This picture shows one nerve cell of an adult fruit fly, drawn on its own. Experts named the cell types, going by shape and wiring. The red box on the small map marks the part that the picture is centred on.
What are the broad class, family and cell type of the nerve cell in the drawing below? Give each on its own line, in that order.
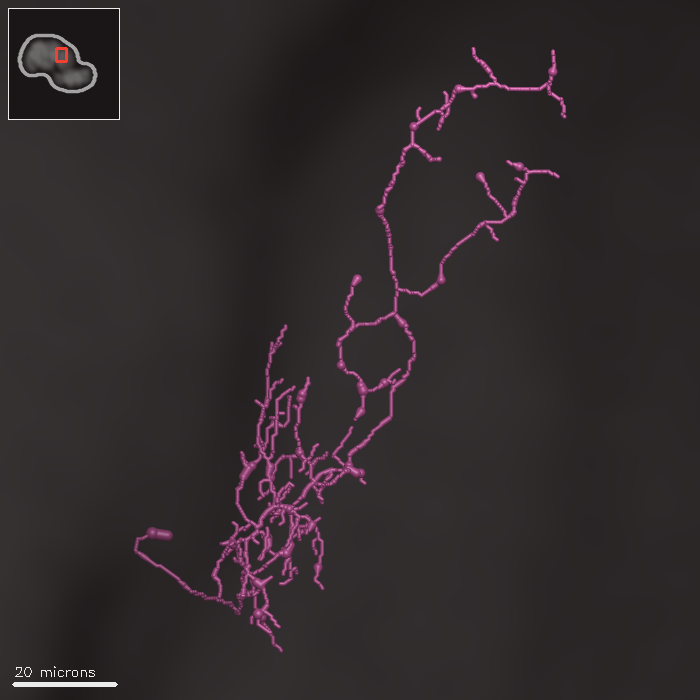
optic-lobe intrinsic neuron
Cm
Cm8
